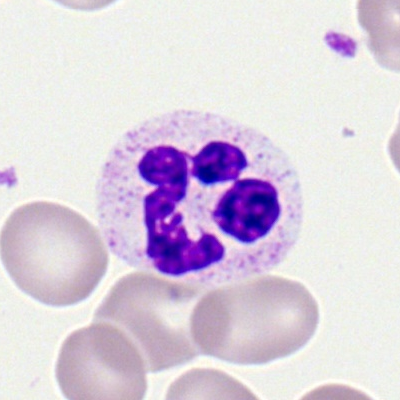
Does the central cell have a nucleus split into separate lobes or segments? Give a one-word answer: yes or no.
Yes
